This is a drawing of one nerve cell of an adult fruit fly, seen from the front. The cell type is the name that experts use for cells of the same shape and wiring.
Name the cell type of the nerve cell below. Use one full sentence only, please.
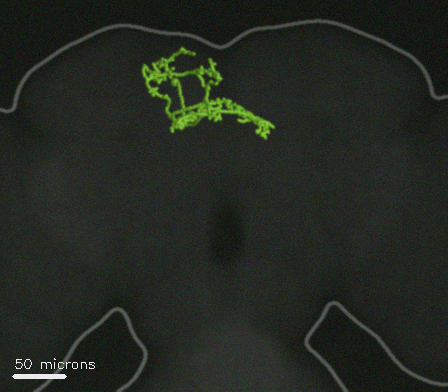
Belonging to the cell type FB8C is this nerve cell.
